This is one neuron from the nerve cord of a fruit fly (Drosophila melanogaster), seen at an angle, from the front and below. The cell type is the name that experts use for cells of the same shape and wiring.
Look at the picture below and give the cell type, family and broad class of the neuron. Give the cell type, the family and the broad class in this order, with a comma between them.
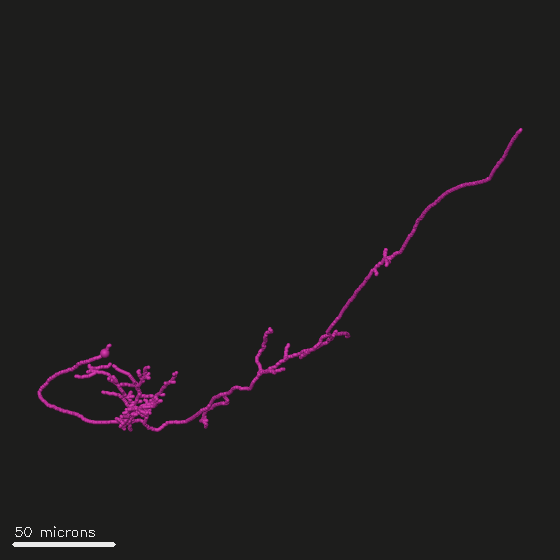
AN19B101, hemilineage 19B, ascending neuron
